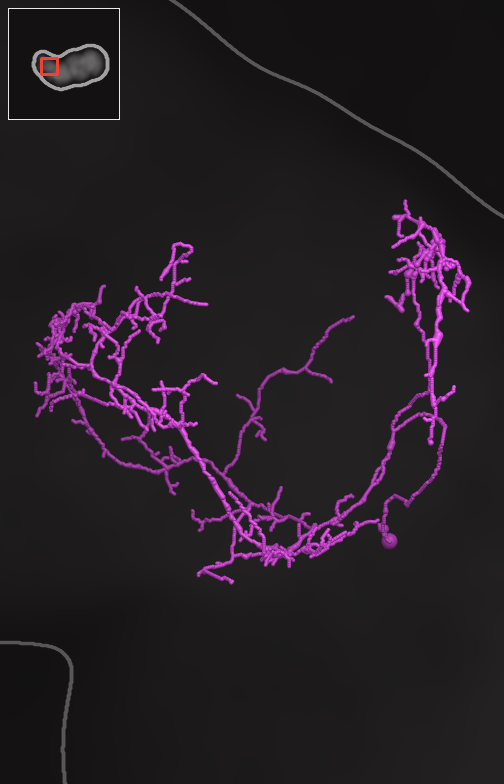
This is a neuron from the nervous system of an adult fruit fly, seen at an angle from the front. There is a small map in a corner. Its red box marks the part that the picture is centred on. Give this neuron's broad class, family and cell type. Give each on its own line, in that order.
nerve-cord intrinsic neuron
hemilineage 08A
IN08A017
